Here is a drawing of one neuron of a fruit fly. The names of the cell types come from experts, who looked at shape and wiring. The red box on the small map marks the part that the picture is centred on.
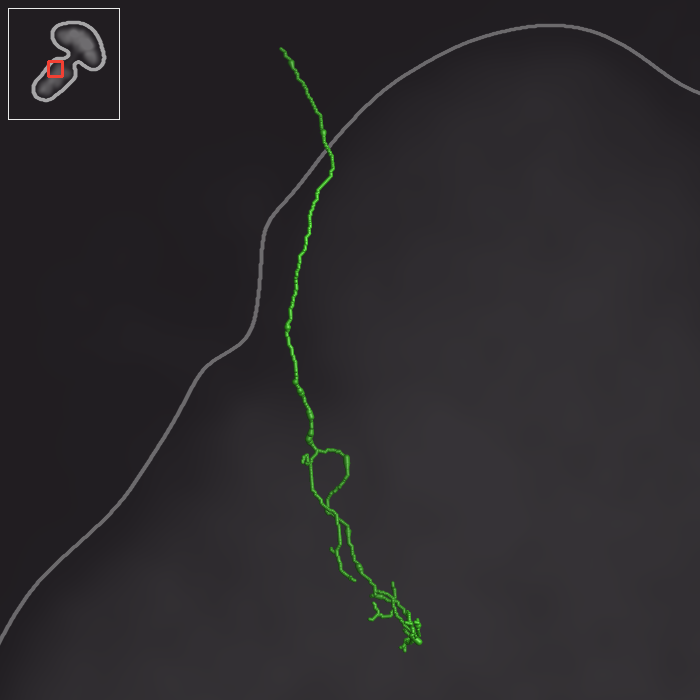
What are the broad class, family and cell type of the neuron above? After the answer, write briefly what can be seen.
This is a sensory neuron entering the nerve cord. The name of its family is class gustatory. The cell type is WG2. It is in the nerve cord and does not reach the brain. The drawing shows no cell body.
